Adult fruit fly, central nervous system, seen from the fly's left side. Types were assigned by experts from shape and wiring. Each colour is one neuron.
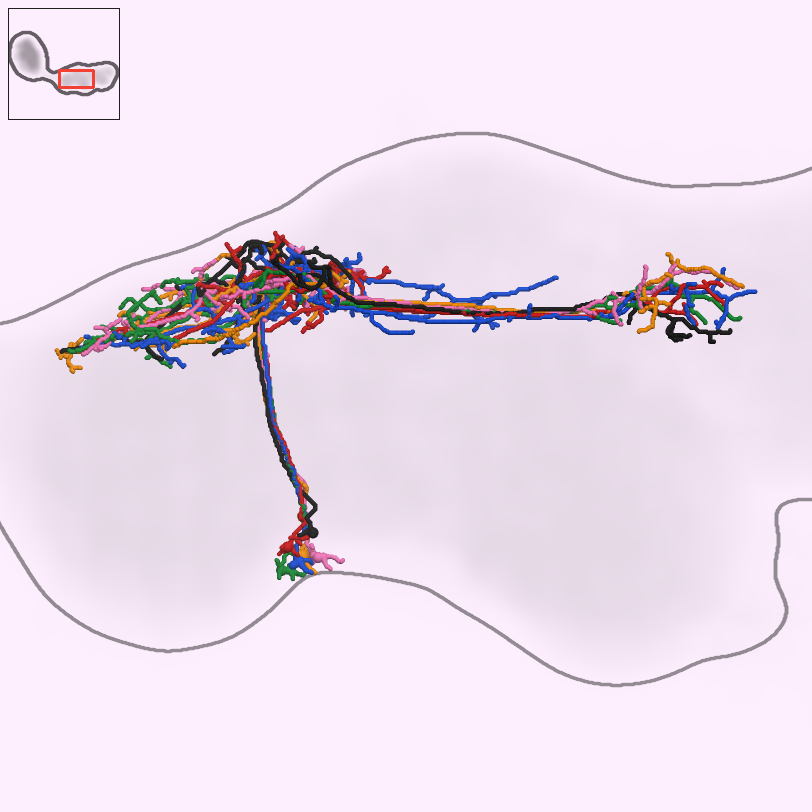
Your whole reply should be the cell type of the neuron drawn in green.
IN06A067_a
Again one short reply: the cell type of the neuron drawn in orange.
IN06A067_d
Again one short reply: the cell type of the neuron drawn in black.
IN06A089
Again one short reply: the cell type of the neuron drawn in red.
IN06A067_b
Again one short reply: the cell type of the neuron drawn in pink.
IN06A067_e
